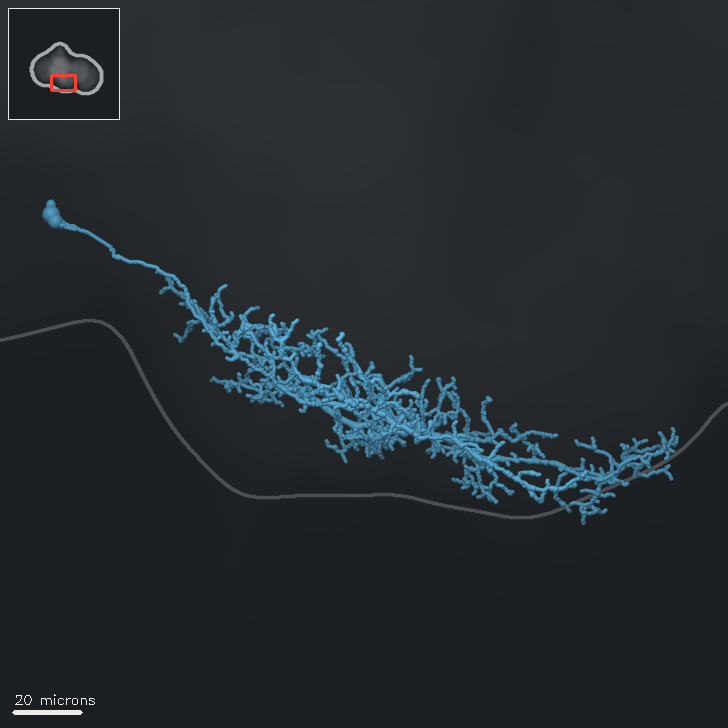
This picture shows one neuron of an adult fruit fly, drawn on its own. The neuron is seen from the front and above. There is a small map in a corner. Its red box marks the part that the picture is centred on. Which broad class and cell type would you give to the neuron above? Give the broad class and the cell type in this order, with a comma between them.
central-brain intrinsic neuron, GNG063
